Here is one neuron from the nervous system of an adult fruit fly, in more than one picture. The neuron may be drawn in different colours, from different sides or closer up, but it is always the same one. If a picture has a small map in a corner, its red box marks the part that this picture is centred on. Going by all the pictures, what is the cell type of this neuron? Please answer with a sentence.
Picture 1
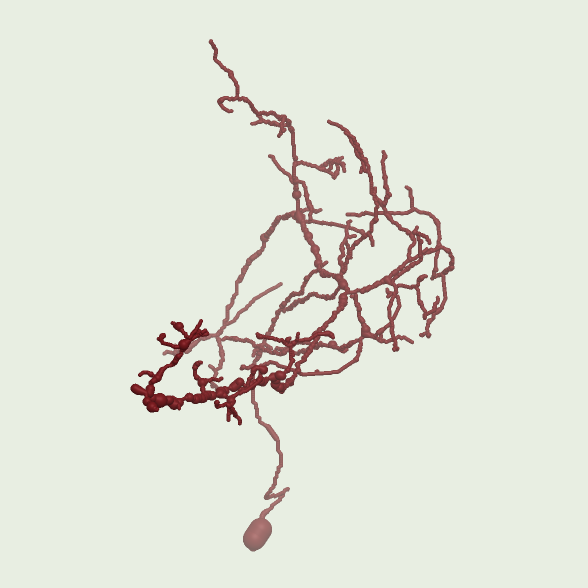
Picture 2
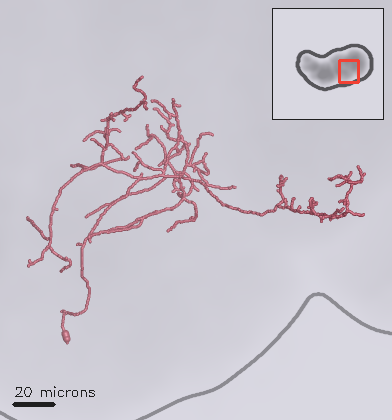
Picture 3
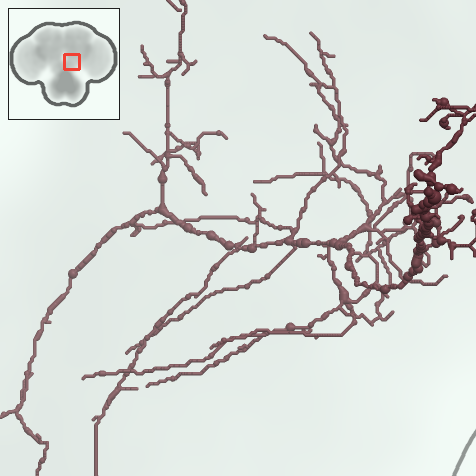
The cell type is CB4064.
